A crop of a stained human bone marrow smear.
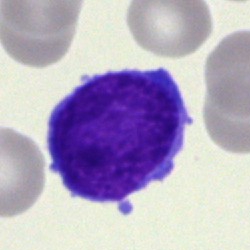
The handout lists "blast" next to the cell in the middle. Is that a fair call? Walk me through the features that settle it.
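Blast is the right name here; monocyte is not. Nucleus fills almost the whole cell, leaving little cytoplasm.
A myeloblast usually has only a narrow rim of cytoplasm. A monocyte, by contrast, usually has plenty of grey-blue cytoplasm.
The scant cytoplasm here therefore speaks for blast and against monocyte. Cytoplasm deep blue, no granules seen. Outline roughly round, edge slightly uneven; small rounded blebs project from the surface, one clearly below the bottom edge. Red cells lie nearby, none touching the cell.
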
